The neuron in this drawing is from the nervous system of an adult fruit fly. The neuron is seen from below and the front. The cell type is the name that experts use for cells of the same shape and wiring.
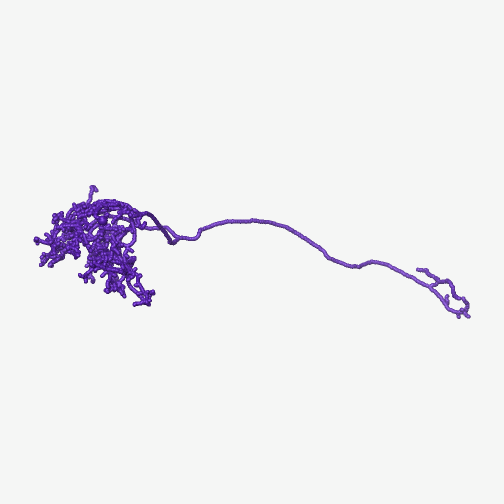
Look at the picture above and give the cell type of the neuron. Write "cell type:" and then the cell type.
cell type: CB1085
